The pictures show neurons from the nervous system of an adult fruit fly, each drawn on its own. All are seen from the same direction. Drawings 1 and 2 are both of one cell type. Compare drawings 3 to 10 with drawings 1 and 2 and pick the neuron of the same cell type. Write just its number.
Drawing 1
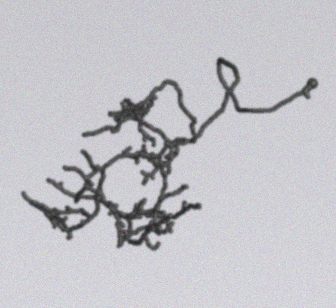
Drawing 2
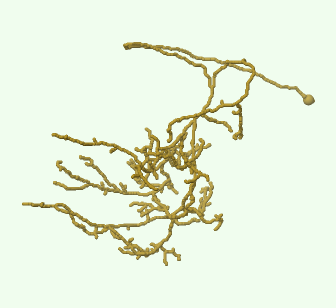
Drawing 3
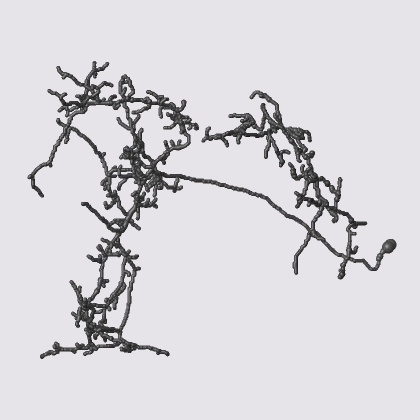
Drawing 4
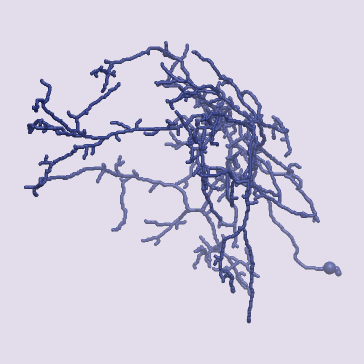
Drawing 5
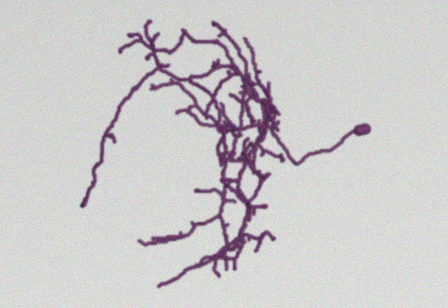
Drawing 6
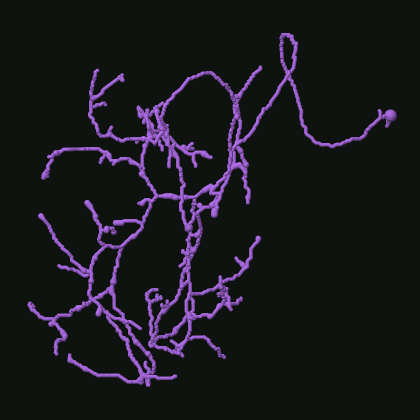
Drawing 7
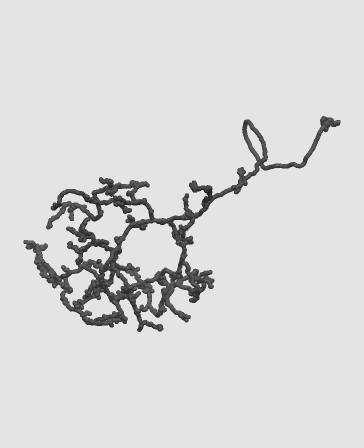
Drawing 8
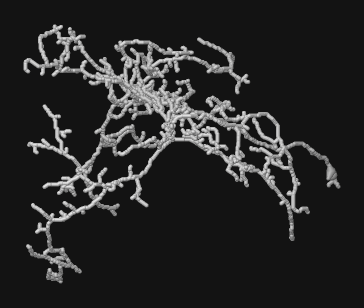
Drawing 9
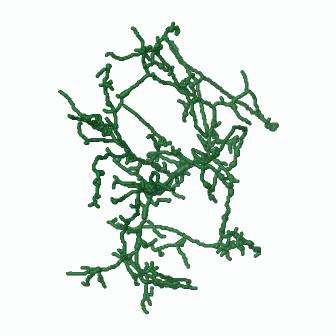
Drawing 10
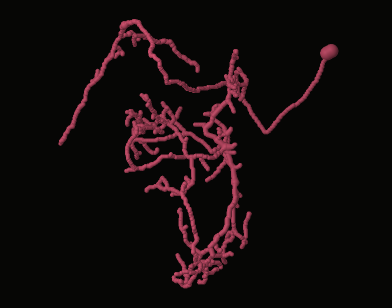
6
